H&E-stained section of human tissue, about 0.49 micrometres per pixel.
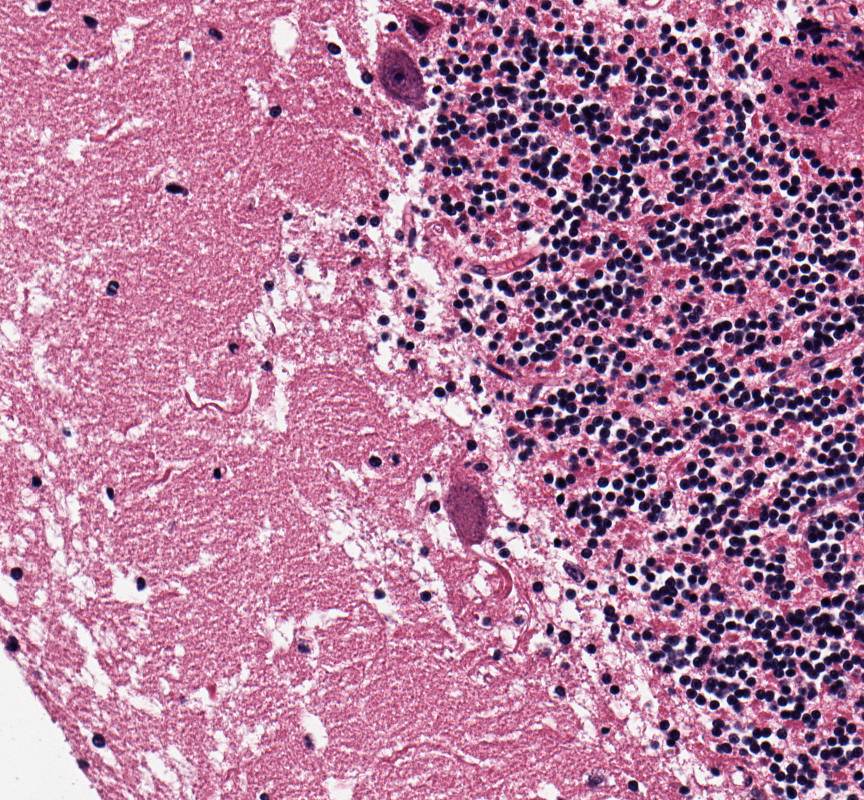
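Cerebellum, haematoxylin and eosin. Layout: a diagonal boundary splits the field, with a densely nucleated zone on the right and a pale pink, sparsely nucleated zone on the left. Right zone: packed with small, round, dark-staining nuclei that show scant visible cytoplasm. Purkinje cells: abundant purple-staining cytoplasm around their nuclei. Bottom left corner: a small blank white area without tissue.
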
